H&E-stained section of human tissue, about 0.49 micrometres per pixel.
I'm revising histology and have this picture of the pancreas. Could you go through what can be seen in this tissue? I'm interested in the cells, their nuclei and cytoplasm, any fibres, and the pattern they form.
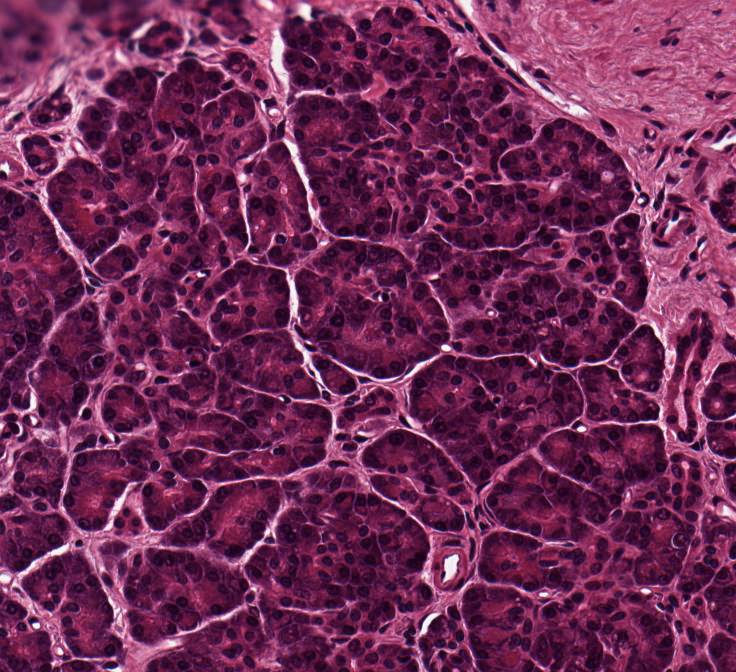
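Most of the field is cells packed into small rounded clusters divided by thin septa. Many clusters have nuclei toward the edge and a more eosinophilic centre. The clustered cells' nuclei are small, round, dark and fairly uniform. The upper right corner holds dense pink fibrous tissue with spindle nuclei.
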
